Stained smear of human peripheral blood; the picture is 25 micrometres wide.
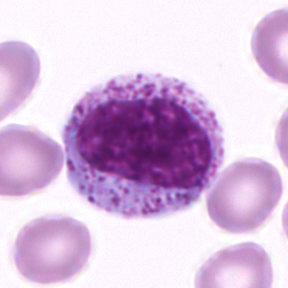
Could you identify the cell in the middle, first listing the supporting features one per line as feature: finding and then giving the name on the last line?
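Size: about 13 micrometres across
Position: nucleus toward the top, wider band of cytoplasm below
Chromatin: coarse, clumped, in darker and lighter patches
Cytoplasm: pale lilac-grey
Granules: scattered, dark purple
Identity: metamyelocyte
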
